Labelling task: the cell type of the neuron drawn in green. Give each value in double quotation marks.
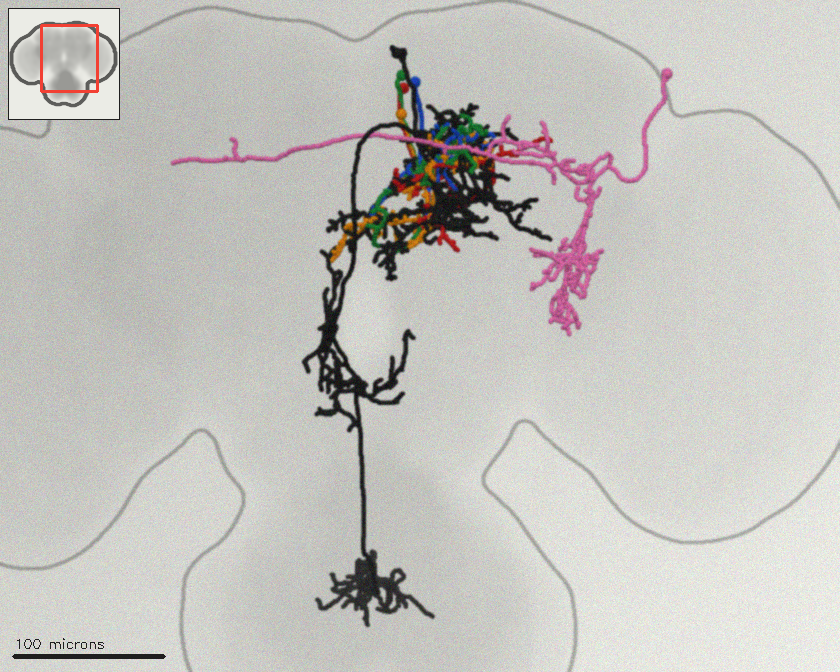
"CB2721"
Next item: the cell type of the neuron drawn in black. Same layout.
"DNpe026"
